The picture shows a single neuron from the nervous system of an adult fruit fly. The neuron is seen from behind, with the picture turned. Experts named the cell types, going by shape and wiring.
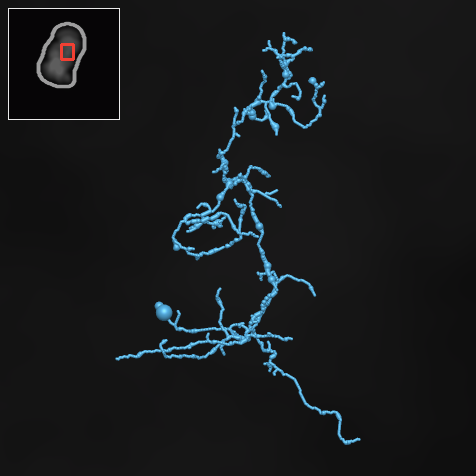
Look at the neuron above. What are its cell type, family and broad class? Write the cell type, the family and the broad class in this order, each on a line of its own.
PAM06
class DAN
central-brain intrinsic neuron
